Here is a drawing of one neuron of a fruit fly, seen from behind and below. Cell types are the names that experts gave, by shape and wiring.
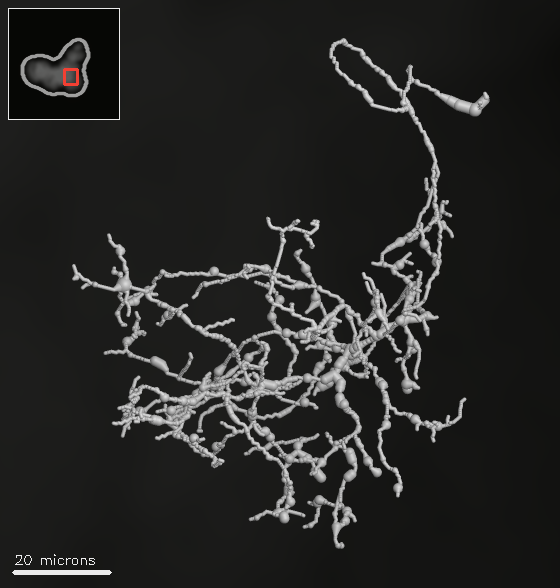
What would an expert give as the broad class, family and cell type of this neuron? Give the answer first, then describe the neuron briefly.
This is a nerve-cord intrinsic neuron. Its family is hemilineage 03A. Its cell type is IN03A062_b. The cell body can be seen at the upper right of the picture. By the scale bar it is about 110 microns tall in this view.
